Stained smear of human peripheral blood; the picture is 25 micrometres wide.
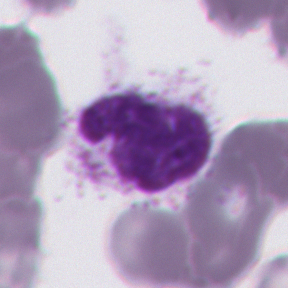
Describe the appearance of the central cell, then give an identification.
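Look first at the edge: there is no sharp border, only scattered granules marking where the cell ends. The nucleus stains dense dark purple all through, with no nucleoli to be seen. Around it, fine reddish-purple granules are scattered. This is a segmented neutrophil.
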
